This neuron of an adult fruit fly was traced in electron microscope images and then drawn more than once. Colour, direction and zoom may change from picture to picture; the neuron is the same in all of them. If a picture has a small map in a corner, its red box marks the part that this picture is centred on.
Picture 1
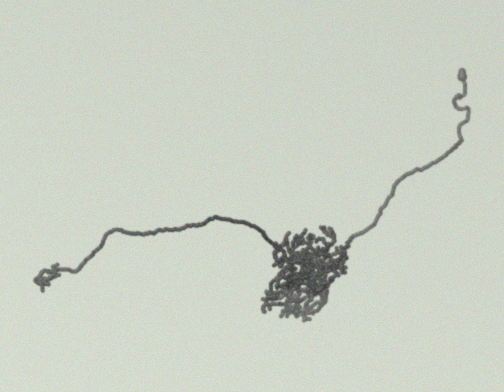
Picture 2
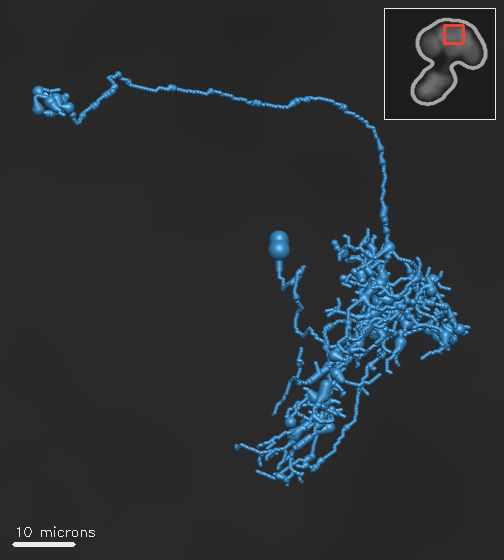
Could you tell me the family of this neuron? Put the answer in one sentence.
The family is class CX.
